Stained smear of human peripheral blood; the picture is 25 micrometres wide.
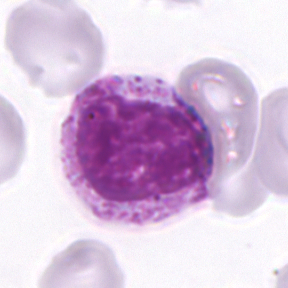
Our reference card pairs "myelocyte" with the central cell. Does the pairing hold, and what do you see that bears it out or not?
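The cell is roughly round with a slightly uneven edge and measures about 14 micrometres across. A single unlobed nucleus fills most of it, and a red cell presses against its right edge. The cytoplasm is pale pinkish-lilac, with many fine purple granules scattered through it.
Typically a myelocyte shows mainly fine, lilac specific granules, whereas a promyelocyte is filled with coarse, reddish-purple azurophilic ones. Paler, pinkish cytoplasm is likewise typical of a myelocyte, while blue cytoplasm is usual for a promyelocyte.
For myelocyte, then, stand the fine granules and the pale pinkish-lilac cytoplasm; against promyelocyte, cytoplasm that is not blue and granules that are fine rather than coarse. The name myelocyte fits.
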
